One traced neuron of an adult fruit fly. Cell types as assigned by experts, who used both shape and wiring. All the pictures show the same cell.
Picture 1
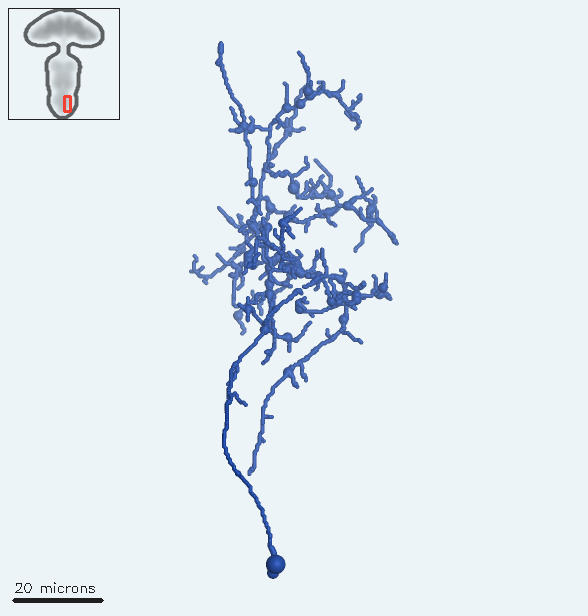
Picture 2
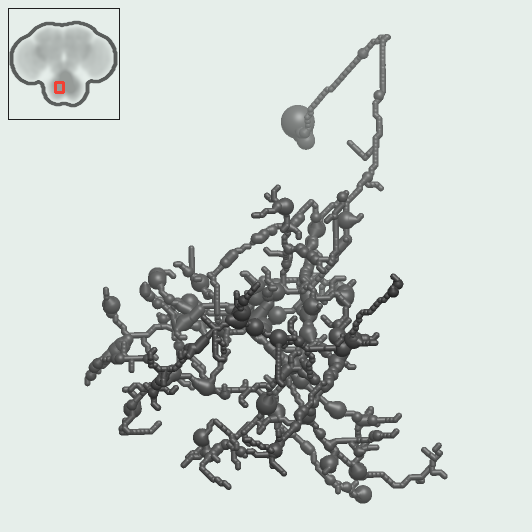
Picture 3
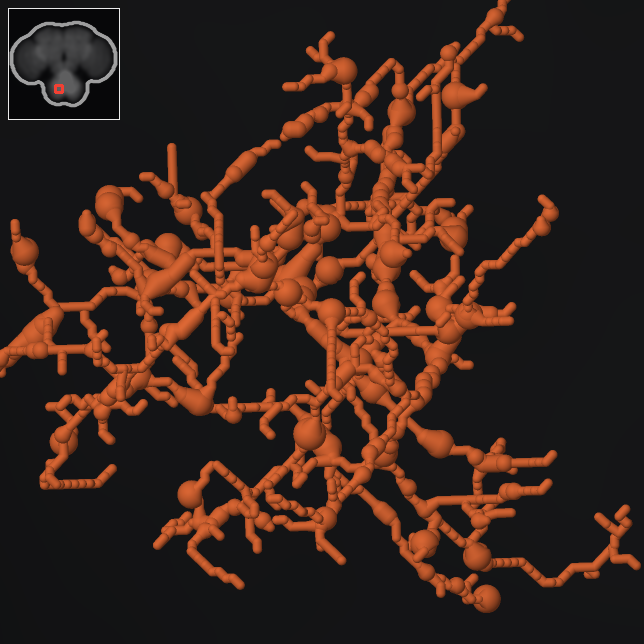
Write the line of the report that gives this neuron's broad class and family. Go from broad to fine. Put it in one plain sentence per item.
A nerve-cord intrinsic neuron of hemilineage 20A.22A.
